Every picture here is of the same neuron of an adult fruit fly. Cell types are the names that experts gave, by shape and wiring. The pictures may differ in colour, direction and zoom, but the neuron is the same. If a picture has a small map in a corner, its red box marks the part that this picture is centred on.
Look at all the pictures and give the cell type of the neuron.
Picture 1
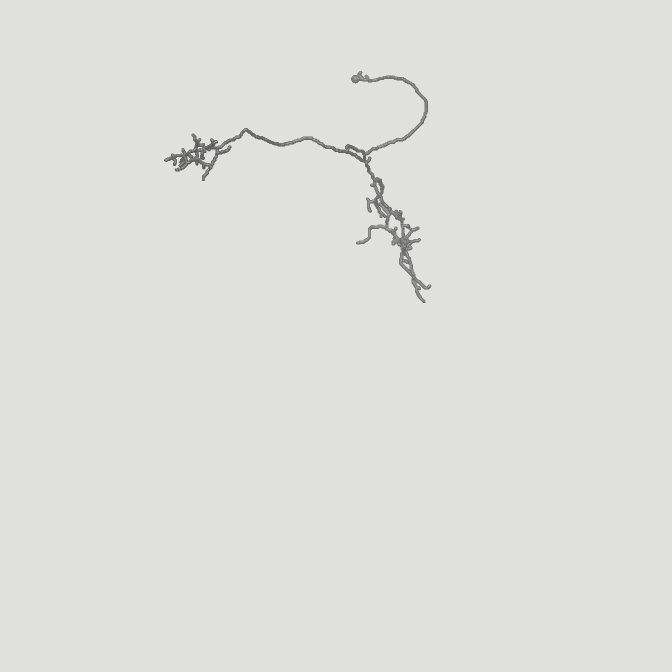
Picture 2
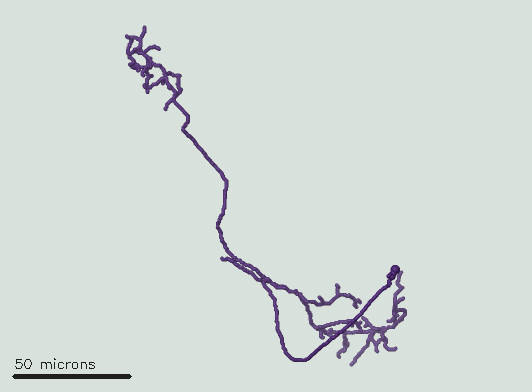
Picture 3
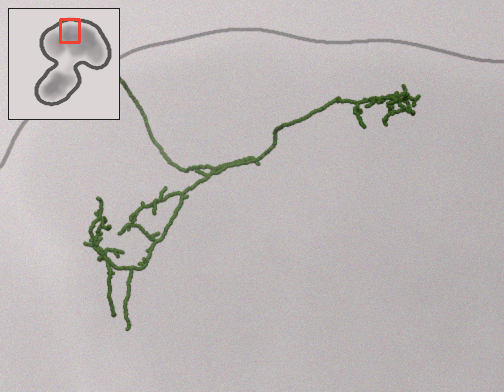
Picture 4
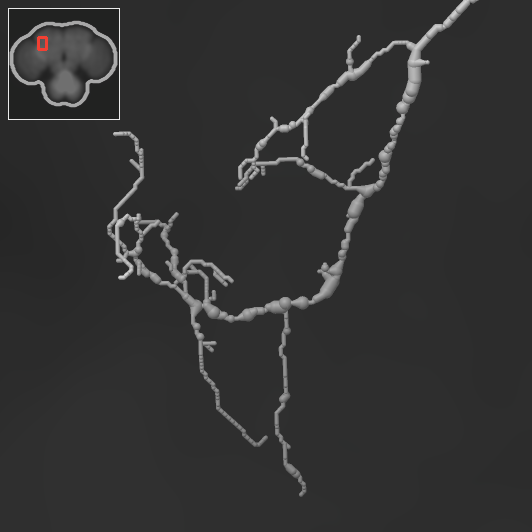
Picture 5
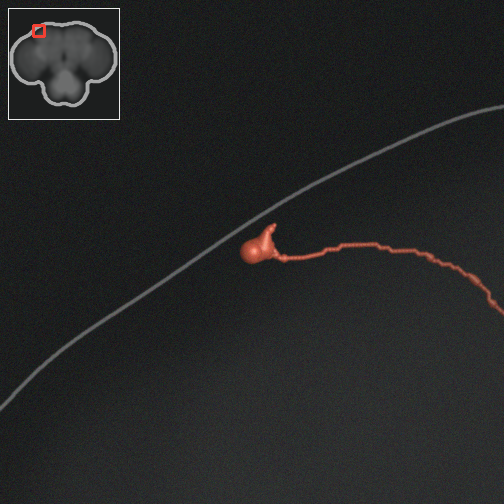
CB1148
